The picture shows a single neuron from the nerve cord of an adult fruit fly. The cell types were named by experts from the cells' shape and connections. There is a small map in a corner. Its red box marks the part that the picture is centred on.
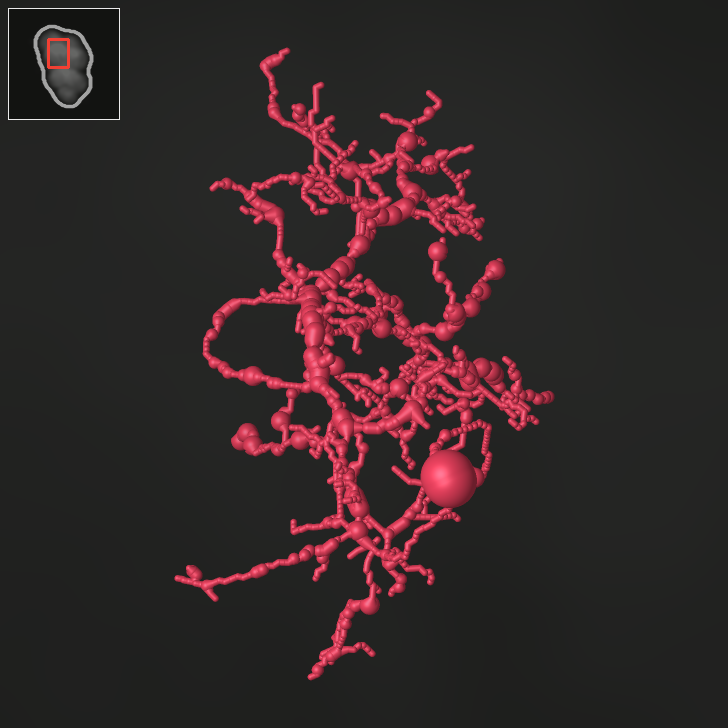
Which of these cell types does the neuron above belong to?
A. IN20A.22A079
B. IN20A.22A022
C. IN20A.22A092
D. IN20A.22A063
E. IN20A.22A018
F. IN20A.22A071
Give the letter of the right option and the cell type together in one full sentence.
The cell type assigned to the neuron is IN20A.22A063, under option D.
